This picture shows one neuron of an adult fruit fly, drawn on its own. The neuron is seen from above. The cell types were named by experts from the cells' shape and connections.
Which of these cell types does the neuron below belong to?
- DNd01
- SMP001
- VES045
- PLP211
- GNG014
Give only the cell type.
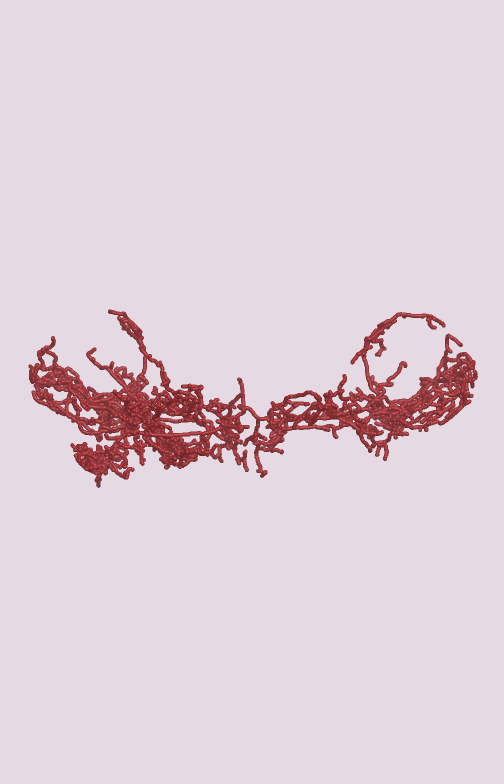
PLP211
